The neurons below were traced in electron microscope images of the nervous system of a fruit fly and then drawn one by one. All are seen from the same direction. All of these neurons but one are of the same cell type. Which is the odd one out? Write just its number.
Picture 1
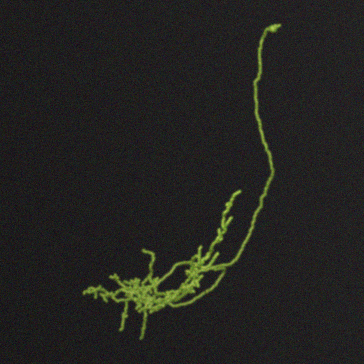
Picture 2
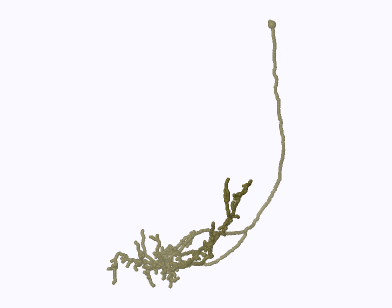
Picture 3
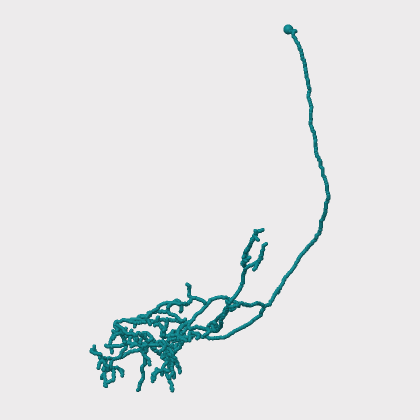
3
